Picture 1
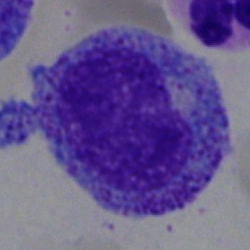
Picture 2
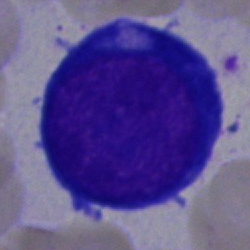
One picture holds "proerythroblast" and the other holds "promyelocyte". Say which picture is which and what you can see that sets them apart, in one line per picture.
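Picture 1 shows a promyelocyte: Numerous dark purple granules are scattered throughout the cytoplasm.
Picture 2 shows a proerythroblast: No granules are seen in the cytoplasm.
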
